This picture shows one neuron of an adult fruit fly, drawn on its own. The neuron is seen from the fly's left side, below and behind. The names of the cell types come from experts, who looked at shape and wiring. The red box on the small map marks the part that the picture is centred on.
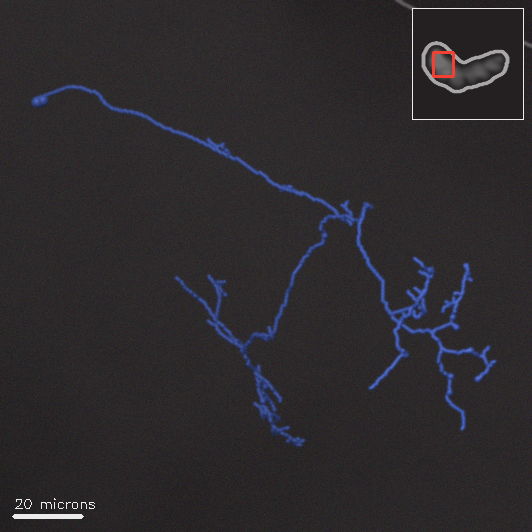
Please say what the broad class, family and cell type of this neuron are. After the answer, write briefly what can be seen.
Its broad class is central-brain intrinsic neuron. Its family is hemilineage SMPad2. Its cell type is PS008_b. Its cell body lies at the upper left of the picture. From left to right in the picture it spans about 140 microns. The picture shows dozens of branch ends.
